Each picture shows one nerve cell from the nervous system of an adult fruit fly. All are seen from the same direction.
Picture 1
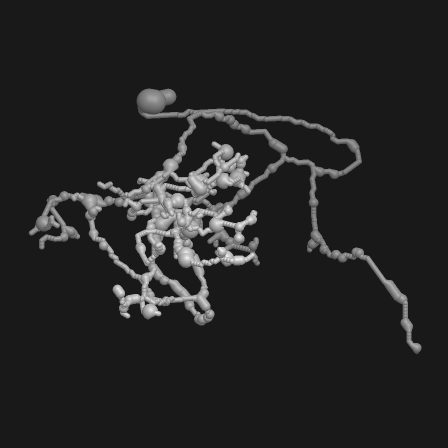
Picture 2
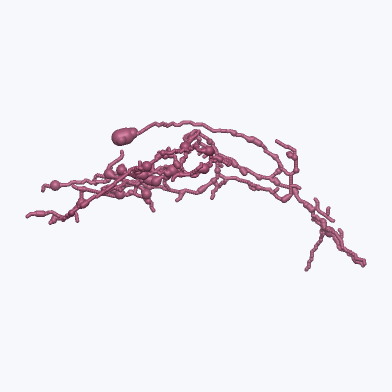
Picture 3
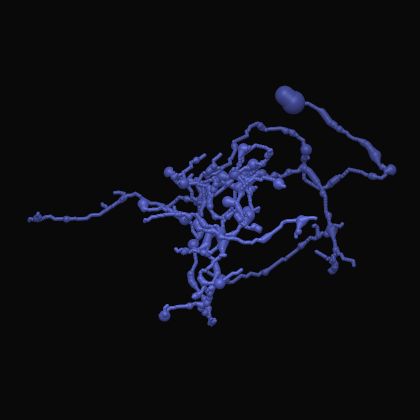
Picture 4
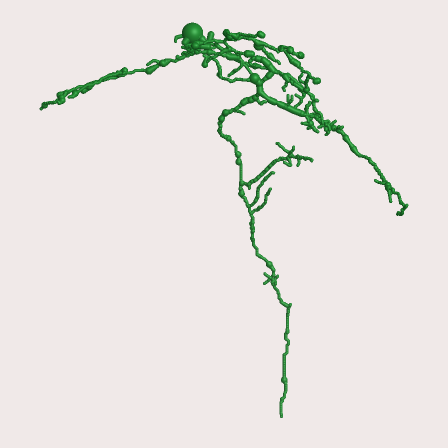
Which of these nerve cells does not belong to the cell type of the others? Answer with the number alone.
4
